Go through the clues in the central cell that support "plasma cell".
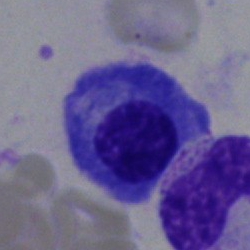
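Cytoplasm colour is the item that matches: here it is stained deep blue, in keeping with a plasma cell.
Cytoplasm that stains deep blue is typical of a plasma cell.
Next, amount: the cytoplasm is abundant, forming a wide rim around the nucleus. Then chromatin, which is dark and coarsely clumped. Last, a paler zone in the cytoplasm lies beside the nucleus on its upper-left side.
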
